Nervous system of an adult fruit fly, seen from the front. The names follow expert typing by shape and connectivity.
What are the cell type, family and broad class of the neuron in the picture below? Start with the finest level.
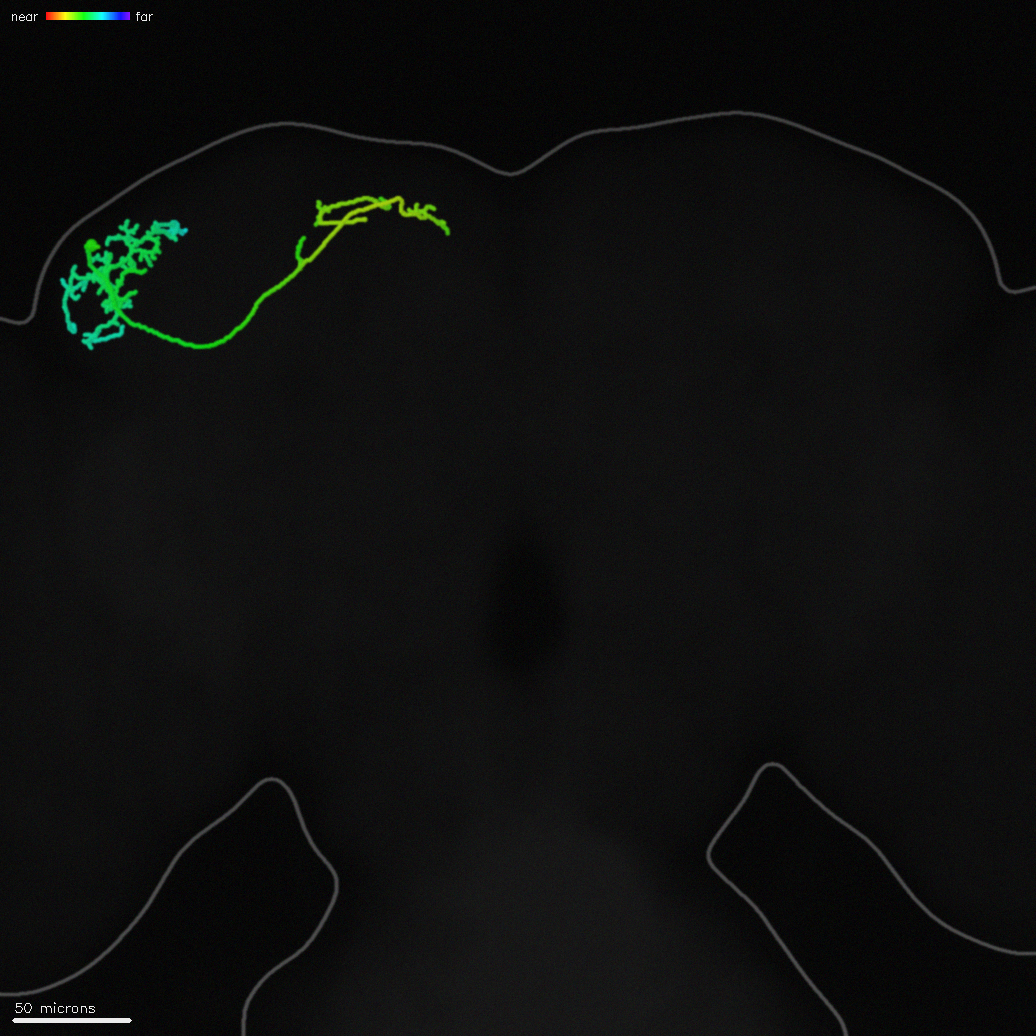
LHAD1b4; hemilineage LHl2_dorsal; central-brain intrinsic neuron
